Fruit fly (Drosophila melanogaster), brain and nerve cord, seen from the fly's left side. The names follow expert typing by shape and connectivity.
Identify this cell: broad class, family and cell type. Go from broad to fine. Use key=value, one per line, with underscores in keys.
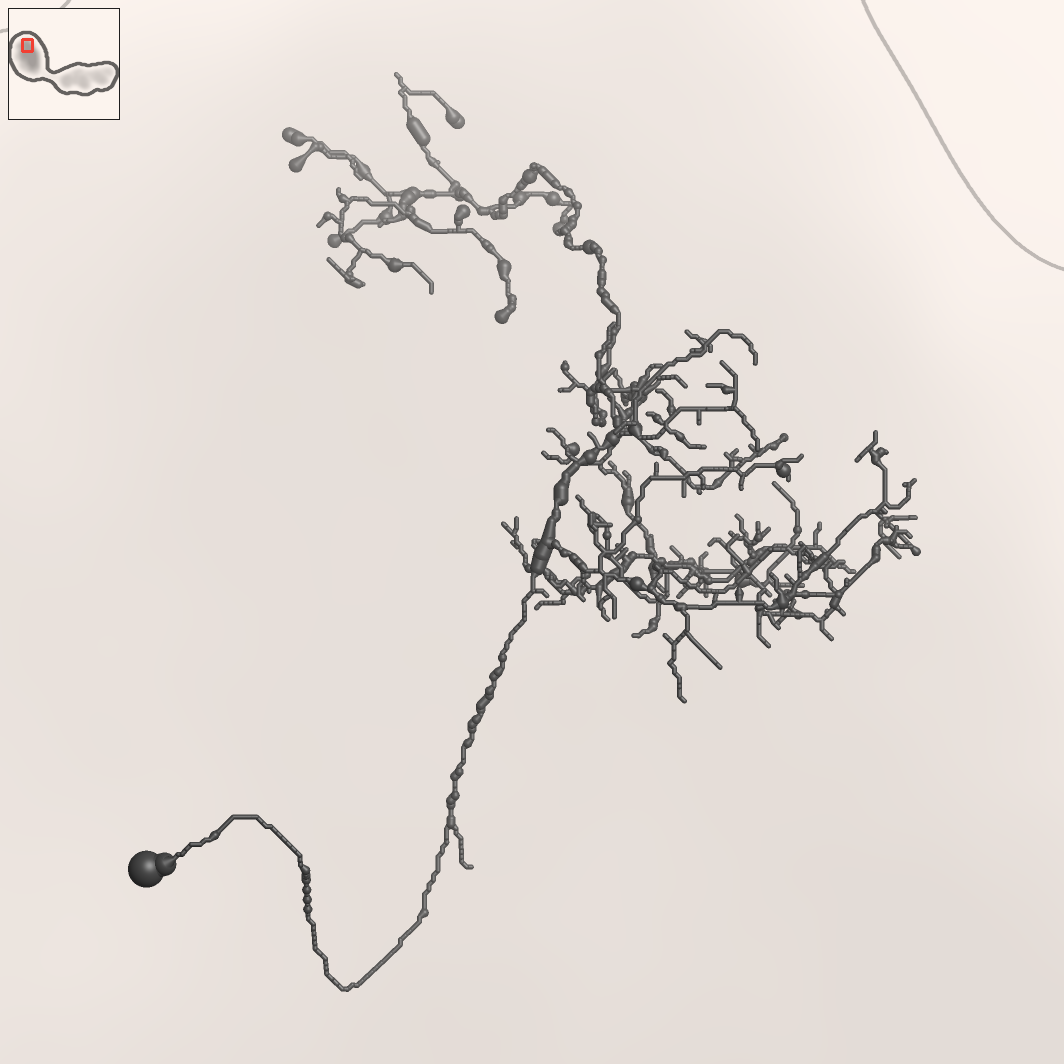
broad_class=central-brain intrinsic neuron
family=hemilineage VPNl&d1_dorsal
cell_type=CB4100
